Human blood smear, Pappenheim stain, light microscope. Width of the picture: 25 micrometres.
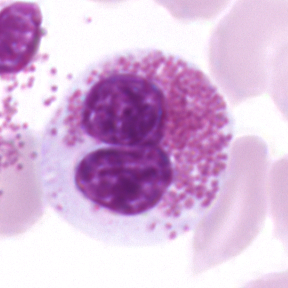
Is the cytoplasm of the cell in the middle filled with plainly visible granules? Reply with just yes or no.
Yes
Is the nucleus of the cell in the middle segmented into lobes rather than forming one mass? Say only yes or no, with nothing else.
Yes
